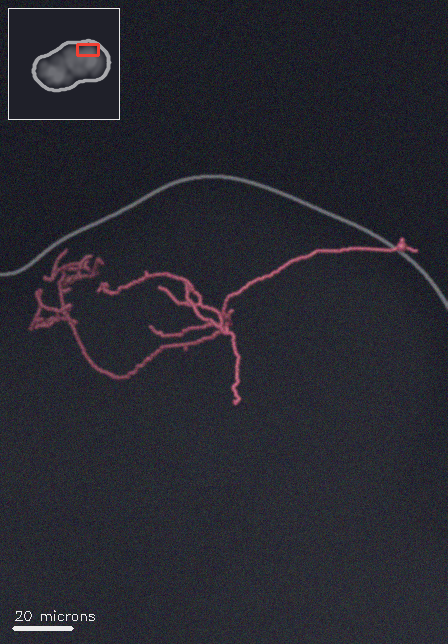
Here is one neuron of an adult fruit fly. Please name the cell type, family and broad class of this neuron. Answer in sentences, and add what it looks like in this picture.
It is of cell type CB1011. Its family is hemilineage SLPpl1. This is a central-brain intrinsic neuron. Its cell body lies on the right of the picture. From left to right in the picture it spans about 130 microns.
